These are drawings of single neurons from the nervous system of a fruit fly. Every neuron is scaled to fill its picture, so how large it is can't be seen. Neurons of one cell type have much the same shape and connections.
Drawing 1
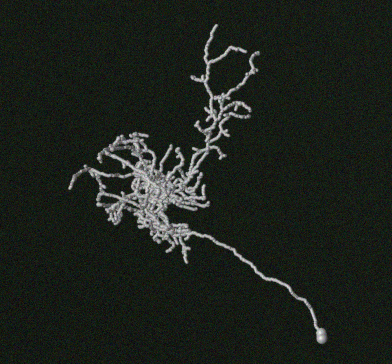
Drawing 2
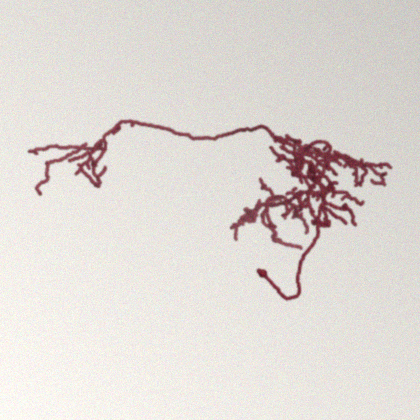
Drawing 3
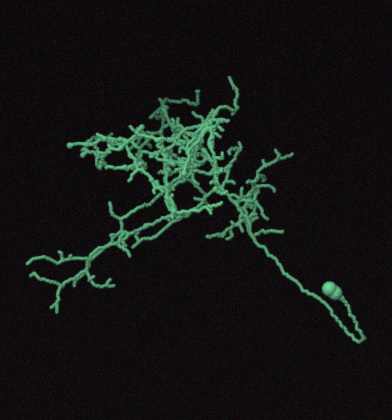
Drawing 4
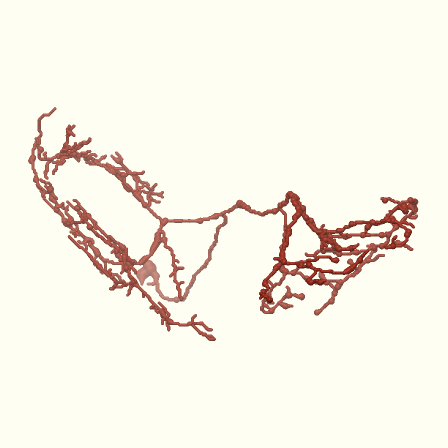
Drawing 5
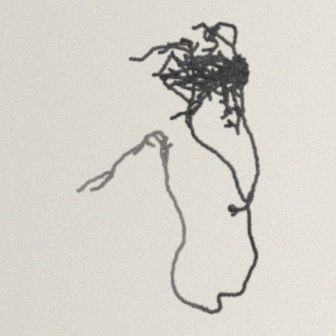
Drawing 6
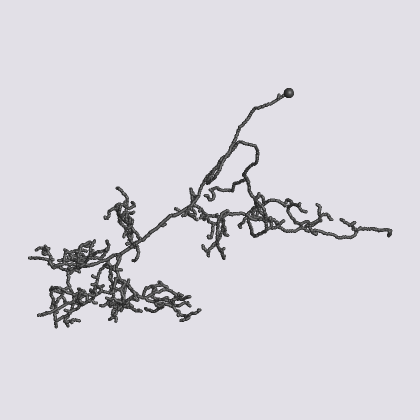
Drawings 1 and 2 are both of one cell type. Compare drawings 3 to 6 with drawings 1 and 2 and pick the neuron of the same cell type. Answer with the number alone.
3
